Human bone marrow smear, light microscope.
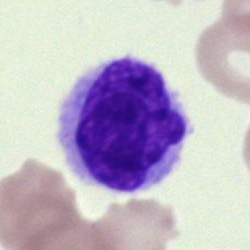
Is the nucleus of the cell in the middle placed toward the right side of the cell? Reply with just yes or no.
Yes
